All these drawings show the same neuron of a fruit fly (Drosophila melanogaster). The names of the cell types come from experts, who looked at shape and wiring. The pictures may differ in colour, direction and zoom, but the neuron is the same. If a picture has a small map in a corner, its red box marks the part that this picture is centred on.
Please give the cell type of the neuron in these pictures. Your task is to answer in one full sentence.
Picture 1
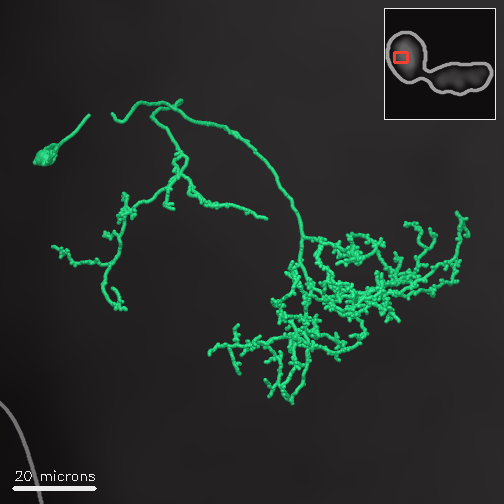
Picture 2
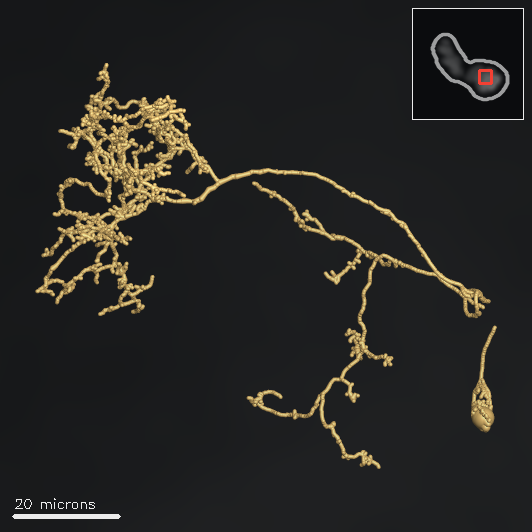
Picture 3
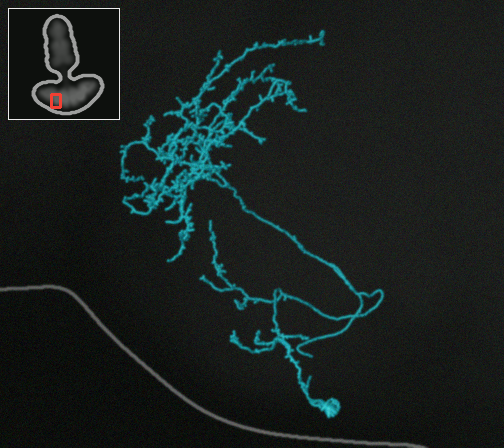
The cell type name AVLP232 applies to this neuron.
